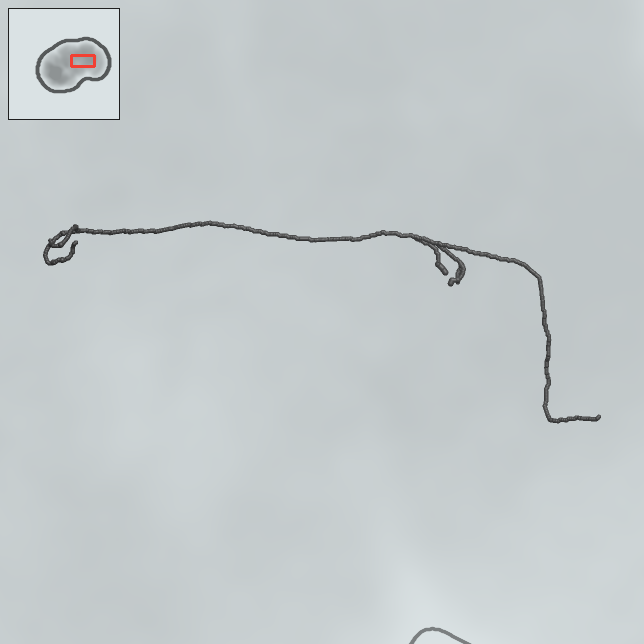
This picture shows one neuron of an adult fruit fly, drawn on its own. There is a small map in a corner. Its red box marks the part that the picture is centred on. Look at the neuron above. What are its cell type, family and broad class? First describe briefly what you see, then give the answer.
The drawing shows no cell body. There are a dozen or fewer branch ends. Its cell type is ORN_DL4. The name of its family is class olfactory. This is a sensory neuron entering the brain.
